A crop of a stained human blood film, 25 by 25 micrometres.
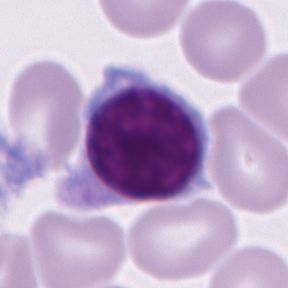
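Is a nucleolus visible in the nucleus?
No, none can be seen.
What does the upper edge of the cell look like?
It is ragged, with small frayed projections.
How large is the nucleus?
About 10 micrometres across, with a round outline.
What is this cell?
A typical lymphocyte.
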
